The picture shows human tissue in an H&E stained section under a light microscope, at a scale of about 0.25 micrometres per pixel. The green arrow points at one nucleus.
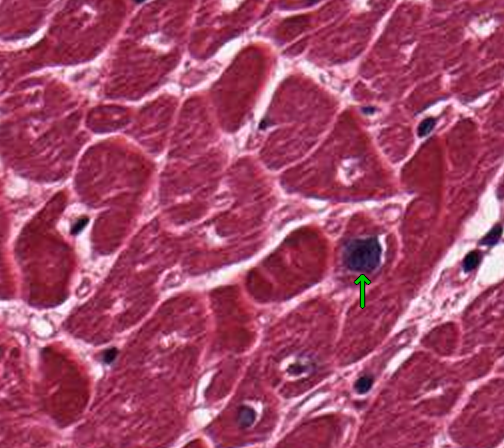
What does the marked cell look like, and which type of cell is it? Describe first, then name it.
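A thin clear crescent separates the right edge of the nucleus from the surrounding cytoplasm. The cytoplasm is deep pink with a faintly streaked texture. The cell lies among closely packed fibres cut across their length, separated from them by thin pale strands. Type of cell: cardiomyocyte.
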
